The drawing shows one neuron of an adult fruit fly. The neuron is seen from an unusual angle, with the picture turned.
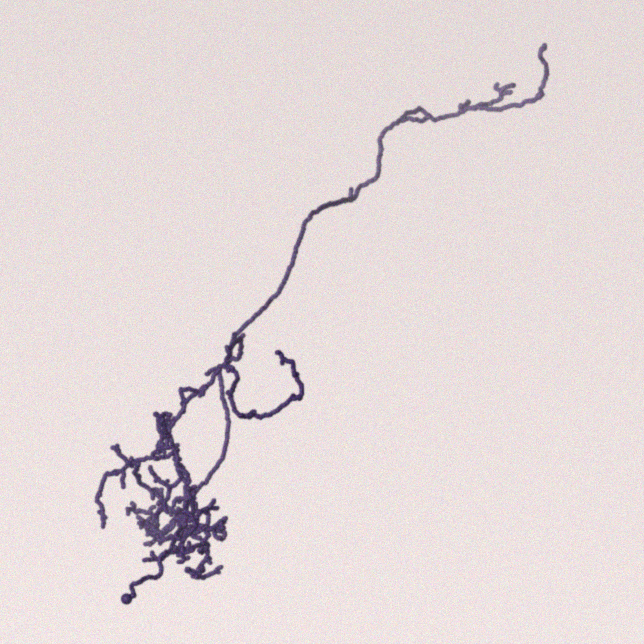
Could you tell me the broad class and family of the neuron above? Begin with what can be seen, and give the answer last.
Its cell body lies at the lower left of the picture. The picture shows dozens of branch ends. It is a central-brain intrinsic neuron. The family is hemilineage VLPl2_medial.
